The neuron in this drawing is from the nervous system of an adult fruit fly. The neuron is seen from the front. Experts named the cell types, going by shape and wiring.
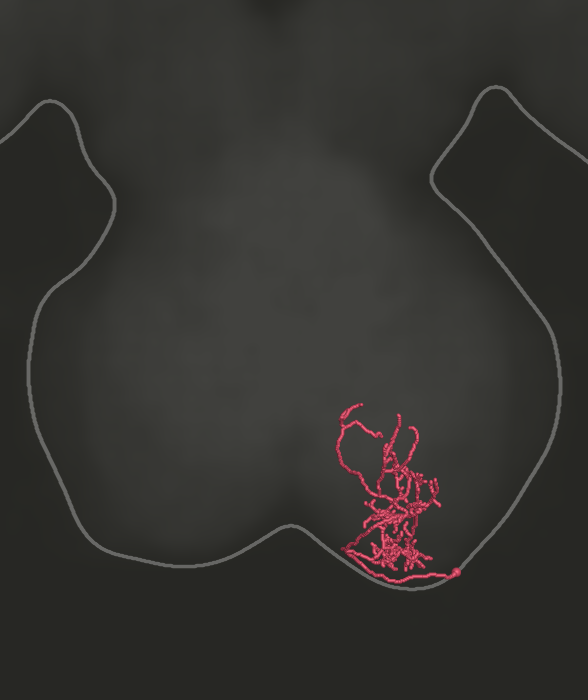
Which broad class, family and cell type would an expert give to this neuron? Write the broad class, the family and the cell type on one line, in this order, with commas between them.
nerve-cord intrinsic neuron, hemilineage 01B, IN01B048_a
